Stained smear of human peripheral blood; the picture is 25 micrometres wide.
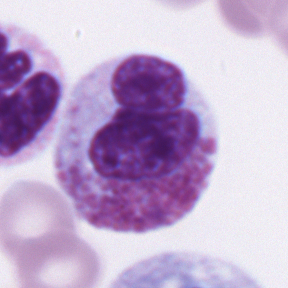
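Eosinophil here, about 15 micrometres across. You'll see the upper lobe of its nucleus is smaller than the lower one. The chromatin is dark purple and fairly condensed. Coarse reddish-purple granules pack the cytoplasm, densest in the lower part of the cell, below the nucleus.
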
